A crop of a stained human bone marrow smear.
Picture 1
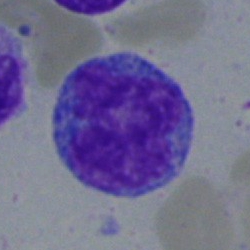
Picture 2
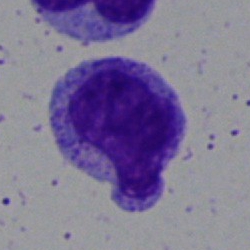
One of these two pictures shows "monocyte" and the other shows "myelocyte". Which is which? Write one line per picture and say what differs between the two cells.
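Picture 1 shows a monocyte: No granules are visible in the cytoplasm.
Picture 2 shows a myelocyte: Fine purple granules are scattered through the cytoplasm.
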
